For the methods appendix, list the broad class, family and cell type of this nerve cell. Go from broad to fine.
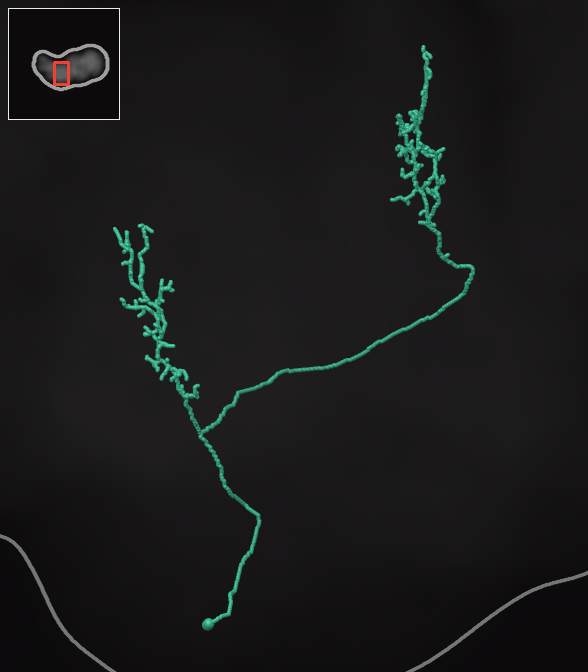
optic-lobe intrinsic neuron; Tm; Tm30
